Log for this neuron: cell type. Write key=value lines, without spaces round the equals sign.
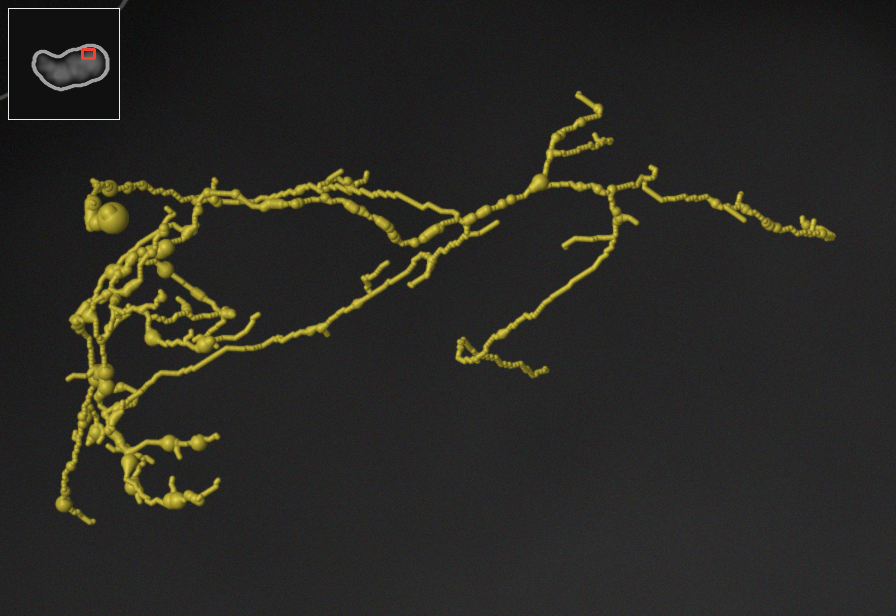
cell_type=CB2876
